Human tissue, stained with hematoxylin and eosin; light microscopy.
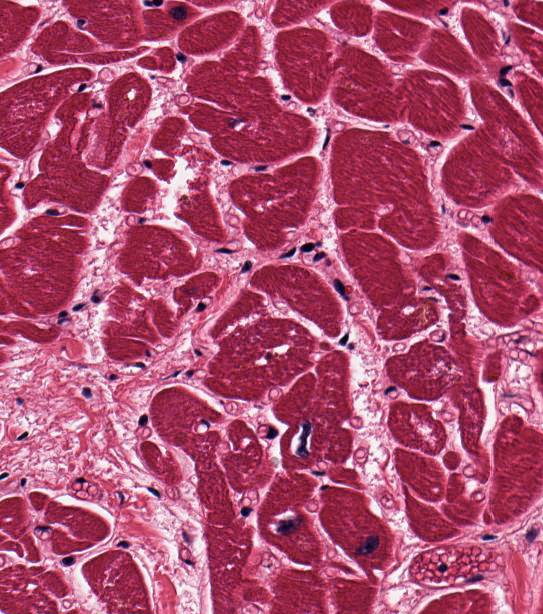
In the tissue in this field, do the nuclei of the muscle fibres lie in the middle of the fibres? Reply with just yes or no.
Yes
